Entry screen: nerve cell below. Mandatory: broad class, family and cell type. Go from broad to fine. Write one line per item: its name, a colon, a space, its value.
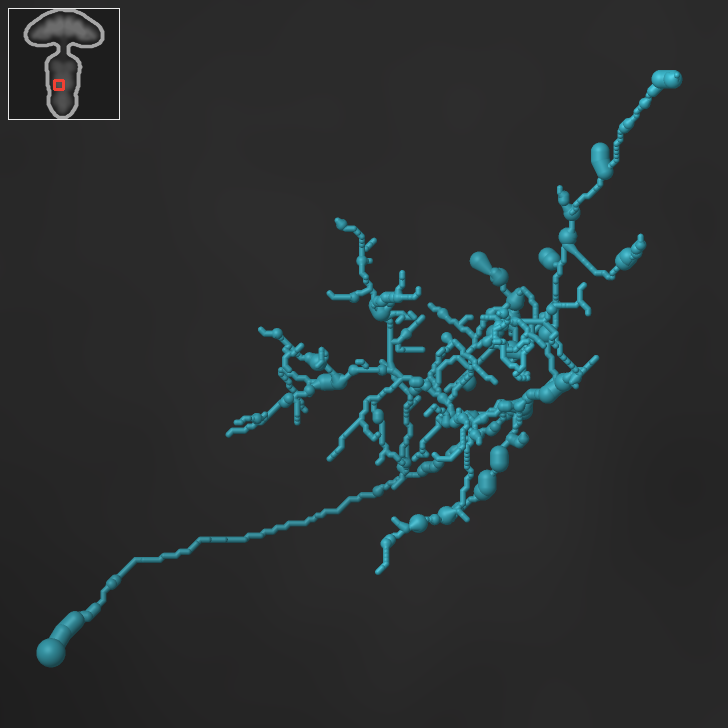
broad class: nerve-cord intrinsic neuron
family: hemilineage 01B
cell type: IN01B074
